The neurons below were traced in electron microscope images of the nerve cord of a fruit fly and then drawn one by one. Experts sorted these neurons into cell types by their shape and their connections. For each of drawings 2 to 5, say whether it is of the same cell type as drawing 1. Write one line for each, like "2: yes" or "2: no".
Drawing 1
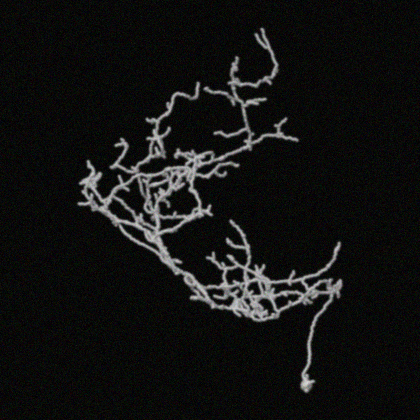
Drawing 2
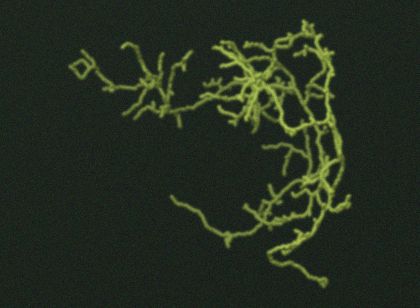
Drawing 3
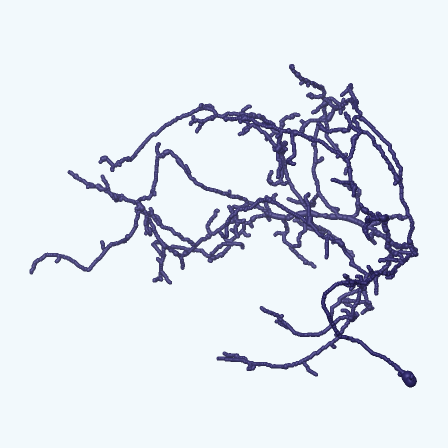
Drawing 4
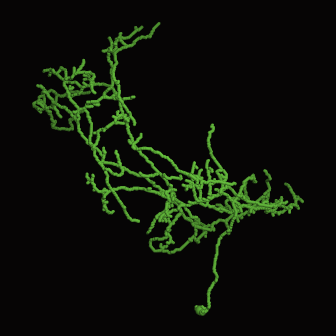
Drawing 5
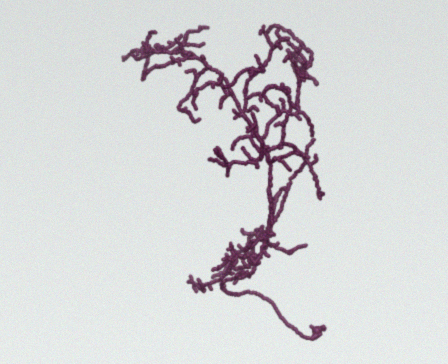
2: yes
3: yes
4: no
5: no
